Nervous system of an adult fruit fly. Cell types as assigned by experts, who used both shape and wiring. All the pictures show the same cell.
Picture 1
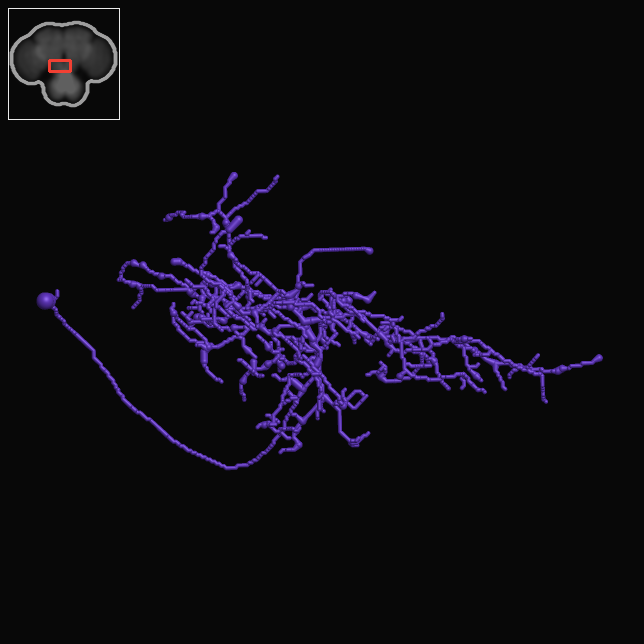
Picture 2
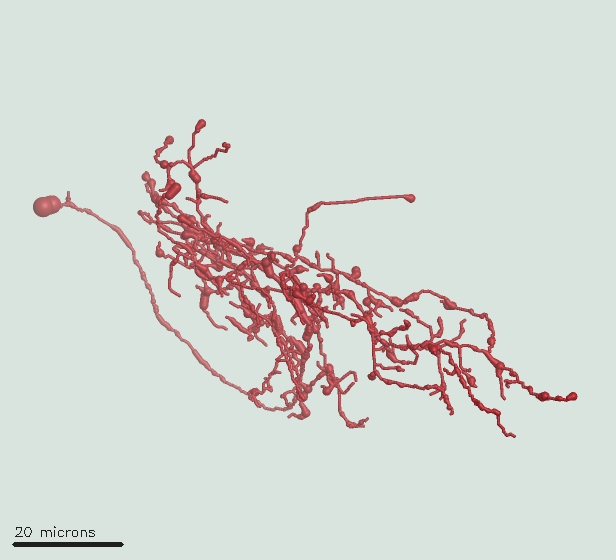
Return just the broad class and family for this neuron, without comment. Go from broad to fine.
central-brain intrinsic neuron; hemilineage MD_SA1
